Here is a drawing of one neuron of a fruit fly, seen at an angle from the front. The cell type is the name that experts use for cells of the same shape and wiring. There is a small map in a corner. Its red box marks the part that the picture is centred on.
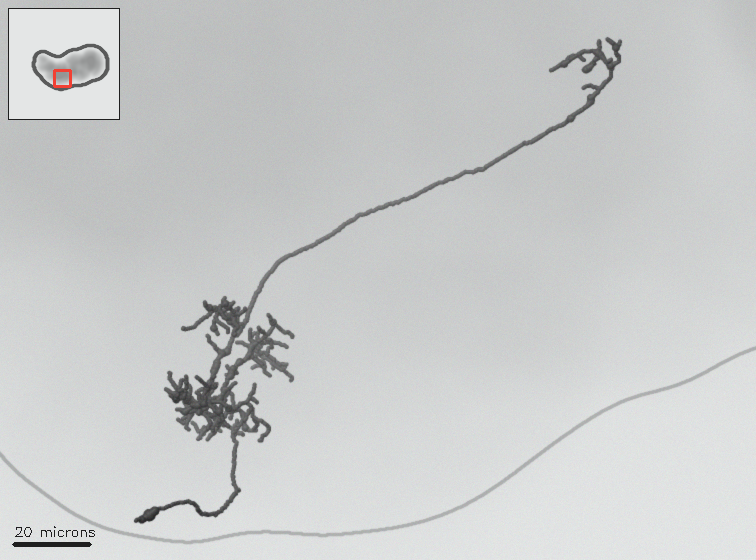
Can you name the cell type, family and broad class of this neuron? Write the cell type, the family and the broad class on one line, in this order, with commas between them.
TmY10, TmY, optic-lobe intrinsic neuron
